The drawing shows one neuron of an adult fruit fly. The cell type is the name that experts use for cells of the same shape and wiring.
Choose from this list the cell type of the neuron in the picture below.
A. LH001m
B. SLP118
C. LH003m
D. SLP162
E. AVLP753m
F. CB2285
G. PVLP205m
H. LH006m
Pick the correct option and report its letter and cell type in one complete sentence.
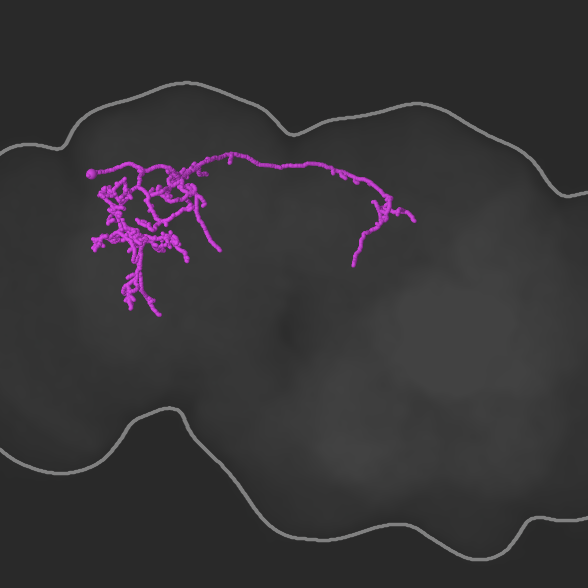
The cell type of the neuron is PVLP205m, listed as option G.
